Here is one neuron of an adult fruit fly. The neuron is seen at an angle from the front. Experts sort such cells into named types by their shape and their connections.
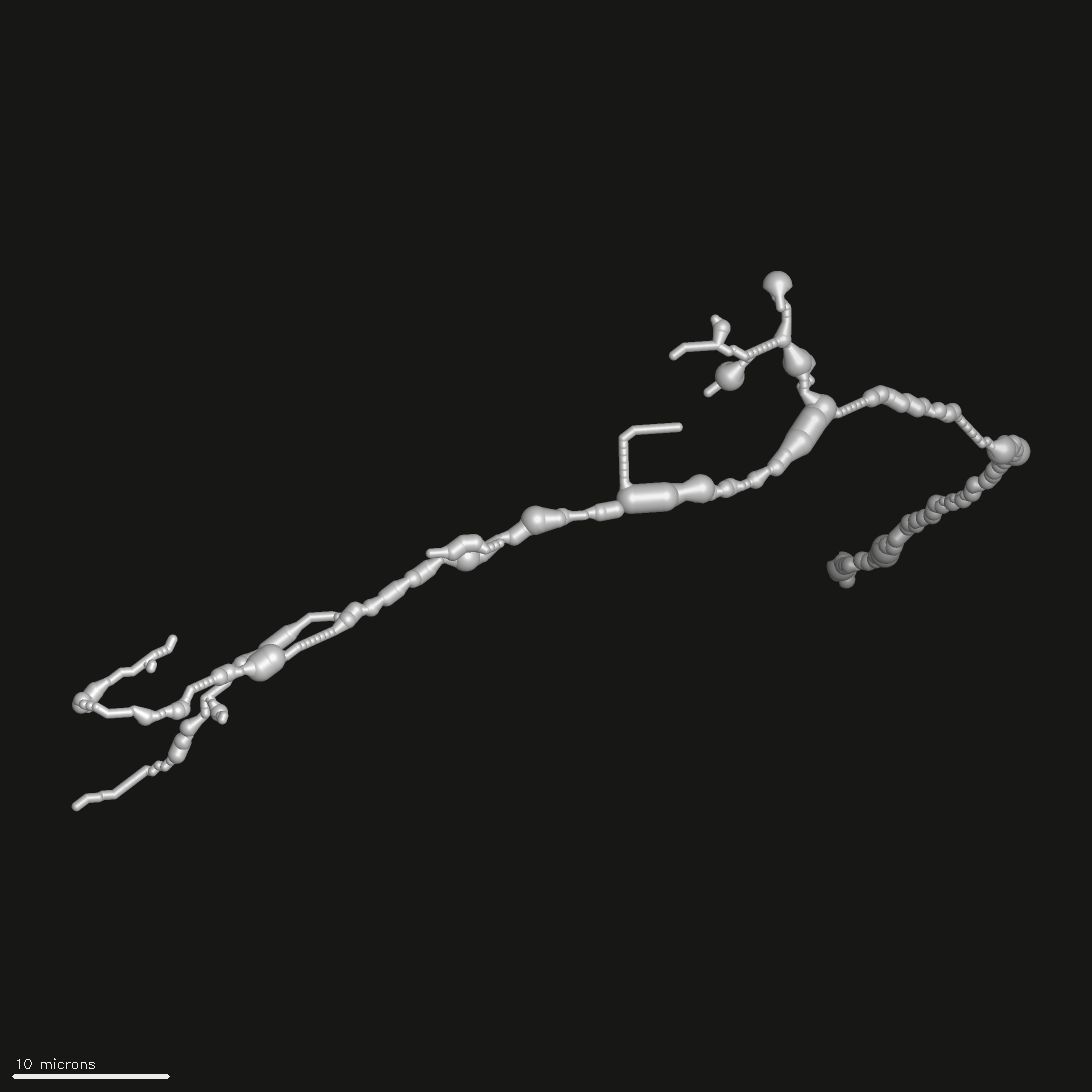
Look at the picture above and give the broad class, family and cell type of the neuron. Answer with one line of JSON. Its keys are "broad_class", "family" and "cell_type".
{"broad_class": "sensory neuron entering the nerve cord", "family": "class mechanosensory tactile", "cell_type": "SNta19"}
